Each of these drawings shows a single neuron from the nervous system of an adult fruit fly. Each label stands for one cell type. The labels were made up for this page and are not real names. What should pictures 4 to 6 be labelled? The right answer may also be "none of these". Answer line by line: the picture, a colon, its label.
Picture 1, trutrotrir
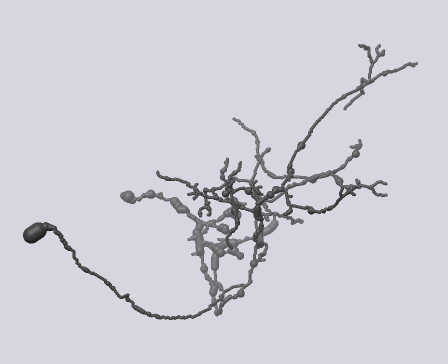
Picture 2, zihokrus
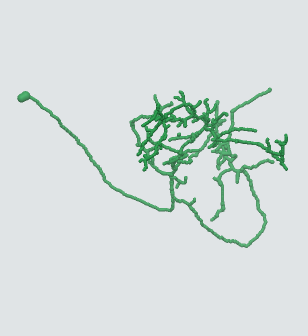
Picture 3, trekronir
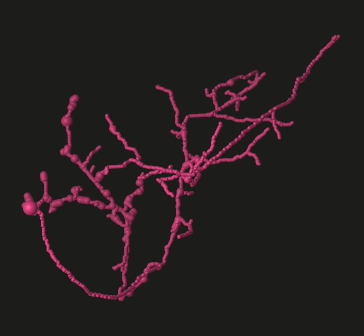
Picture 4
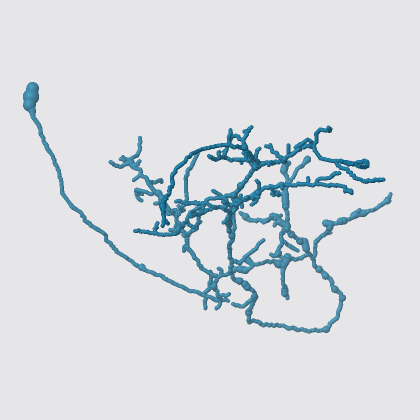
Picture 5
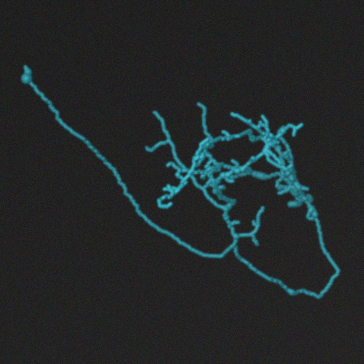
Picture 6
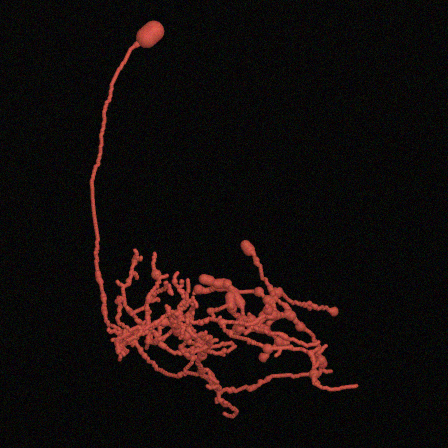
4: zihokrus
5: trekronir
6: trutrotrir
